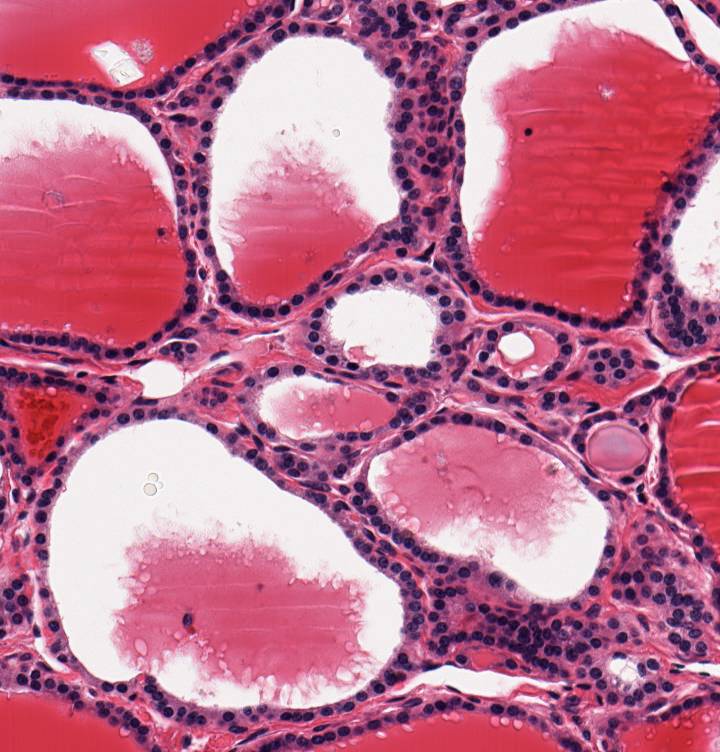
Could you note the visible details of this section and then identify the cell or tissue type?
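Every follicle has a lining of a single layer of low cuboidal cells with round, dark-staining nuclei. Their lumens contain homogeneous pink eosinophilic colloid. Thin, delicate strands of pink fibrous stroma separate neighbouring follicles. At the left edge, in the middle of the field, a small vessel is packed with red blood cells. This section is thyroid.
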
